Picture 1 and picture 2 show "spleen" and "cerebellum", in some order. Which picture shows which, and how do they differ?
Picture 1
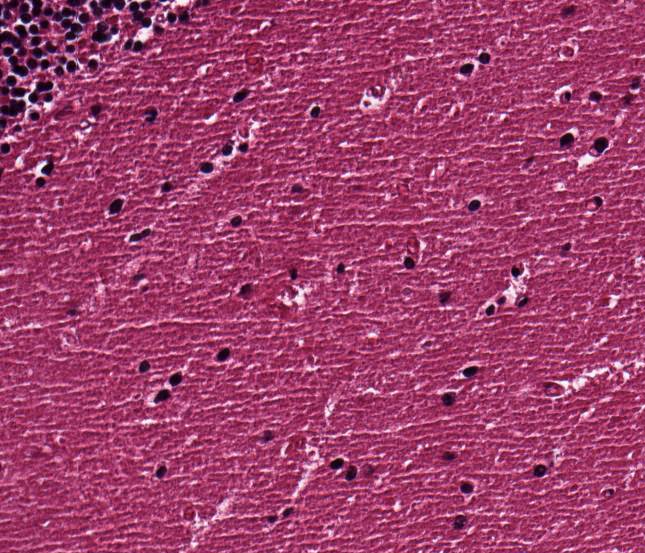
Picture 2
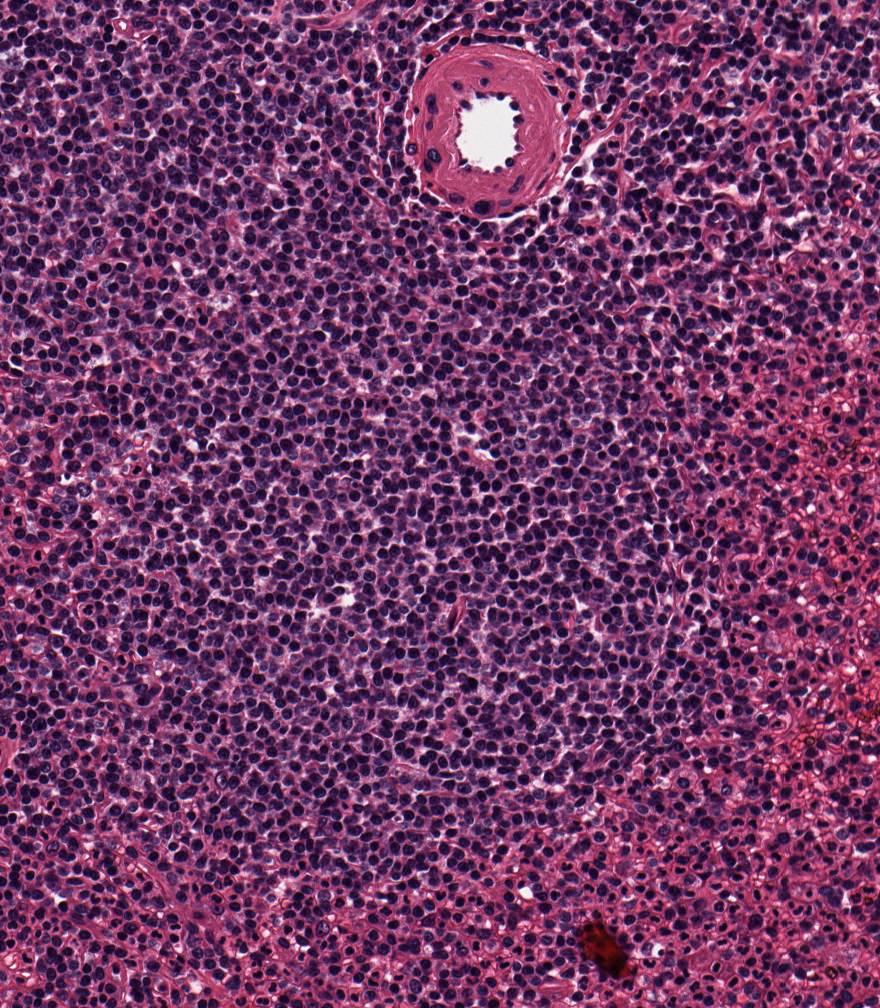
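Here picture 1 is the cerebellum and picture 2 the spleen. In picture 1, a dense crowd of small, round, dark nuclei with very little visible cytoplasm fills the top-left corner, and the rest of the field is pink and sparsely cellular. In picture 2, by contrast, a dense, uniform sheet of small lymphocytes with round, dark nuclei and scant cytoplasm covers most of the field, with fine pink strands of stroma between them. I also see an arteriole whose wall is a thick, concentric ring of pink smooth muscle with a few flattened nuclei, and along the right edge the tissue turns looser and pinker, with scattered red blood cells among fewer lymphocytes.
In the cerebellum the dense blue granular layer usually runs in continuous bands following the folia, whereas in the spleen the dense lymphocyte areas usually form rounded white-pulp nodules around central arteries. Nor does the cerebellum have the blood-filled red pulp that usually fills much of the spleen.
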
